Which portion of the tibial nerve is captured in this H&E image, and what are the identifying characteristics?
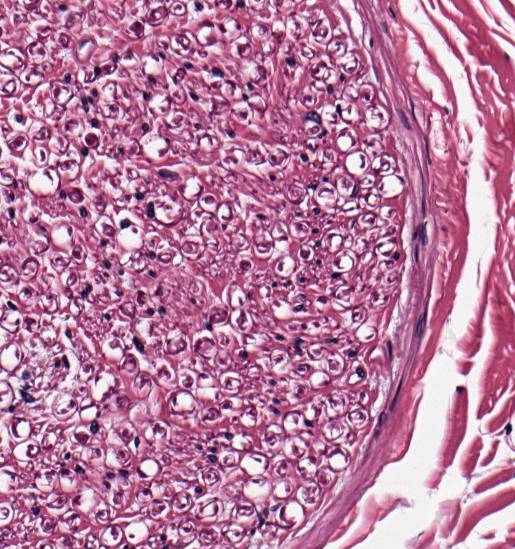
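The nerve fascicle is the rounded, densely cellular nodule filling the left and centre, its curved border running down the right side. Its nuclei are small and darkly stained.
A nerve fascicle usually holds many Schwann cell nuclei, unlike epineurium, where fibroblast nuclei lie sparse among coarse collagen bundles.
A thin band of fibrous tissue with flattened, elongated nuclei wraps the nodule's right edge.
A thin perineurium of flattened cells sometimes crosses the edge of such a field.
Beyond that band, long pink fibres run roughly top to bottom along the field's right edge.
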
